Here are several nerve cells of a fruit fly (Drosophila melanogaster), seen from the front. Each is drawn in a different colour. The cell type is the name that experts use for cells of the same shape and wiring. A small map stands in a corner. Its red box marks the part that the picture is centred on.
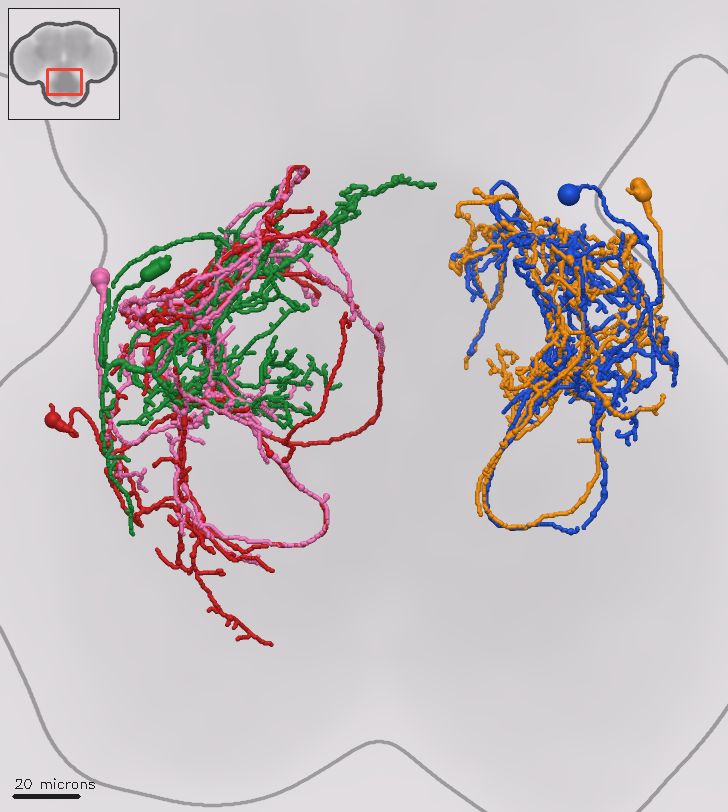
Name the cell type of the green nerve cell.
IN17A060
